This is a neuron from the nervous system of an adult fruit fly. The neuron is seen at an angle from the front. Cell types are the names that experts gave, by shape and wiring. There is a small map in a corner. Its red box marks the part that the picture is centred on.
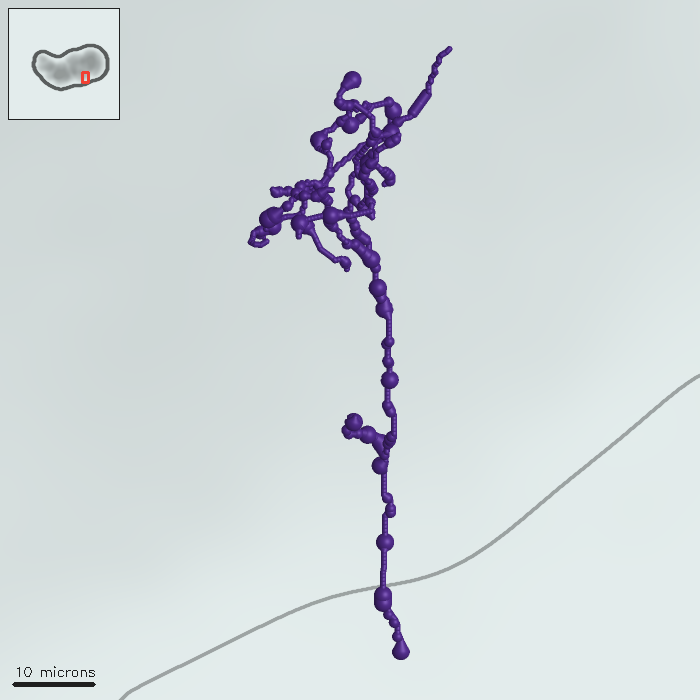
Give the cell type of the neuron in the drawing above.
LB3d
